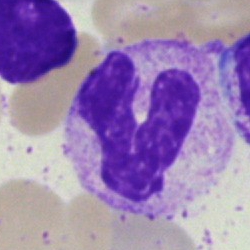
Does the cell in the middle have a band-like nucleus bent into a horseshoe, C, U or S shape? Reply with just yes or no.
Yes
